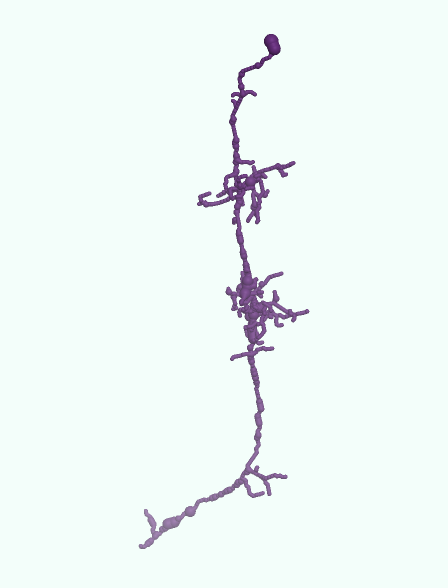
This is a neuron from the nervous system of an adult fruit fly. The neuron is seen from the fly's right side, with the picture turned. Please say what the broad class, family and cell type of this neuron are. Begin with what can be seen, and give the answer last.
The cell body can be seen at the top of the picture. The picture shows dozens of branch ends. It is an optic-lobe intrinsic neuron. Its family is TmY. It is of cell type TmY18.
